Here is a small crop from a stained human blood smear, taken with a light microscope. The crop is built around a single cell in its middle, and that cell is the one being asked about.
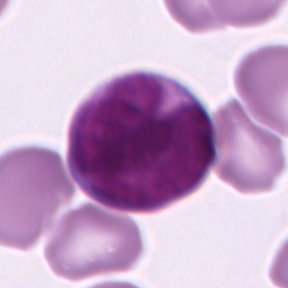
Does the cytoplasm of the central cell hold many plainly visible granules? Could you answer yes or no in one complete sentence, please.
No, no visible granules are present in the cytoplasm of the cell.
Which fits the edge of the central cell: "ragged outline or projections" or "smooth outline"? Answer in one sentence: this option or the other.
Neither ragged parts nor projections, blebs or tags mark the edge of the cell.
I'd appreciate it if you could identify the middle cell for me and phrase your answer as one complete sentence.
For this crop, the central cell is a myeloblast.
